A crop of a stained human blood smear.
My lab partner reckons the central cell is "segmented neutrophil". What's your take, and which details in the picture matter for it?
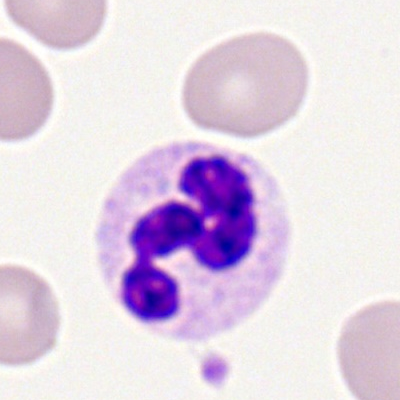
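What settles it, I think, is the nucleus: it is divided into three lobes, and the lowest one is joined to the rest only by a narrow strand. So yes, segmented neutrophil fits.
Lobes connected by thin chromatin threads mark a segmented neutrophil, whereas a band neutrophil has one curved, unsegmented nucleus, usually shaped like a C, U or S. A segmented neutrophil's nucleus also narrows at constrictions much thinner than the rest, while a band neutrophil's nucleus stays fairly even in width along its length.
That narrow strand looks like just such a constriction, which counts against band neutrophil. The chromatin, dense, clumped and dark purple, wouldn't separate them, though.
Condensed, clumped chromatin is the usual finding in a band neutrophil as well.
Otherwise I see a round, smooth outline and abundant pale pinkish-lilac cytoplasm with fine, small lilac granules scattered evenly through it.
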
